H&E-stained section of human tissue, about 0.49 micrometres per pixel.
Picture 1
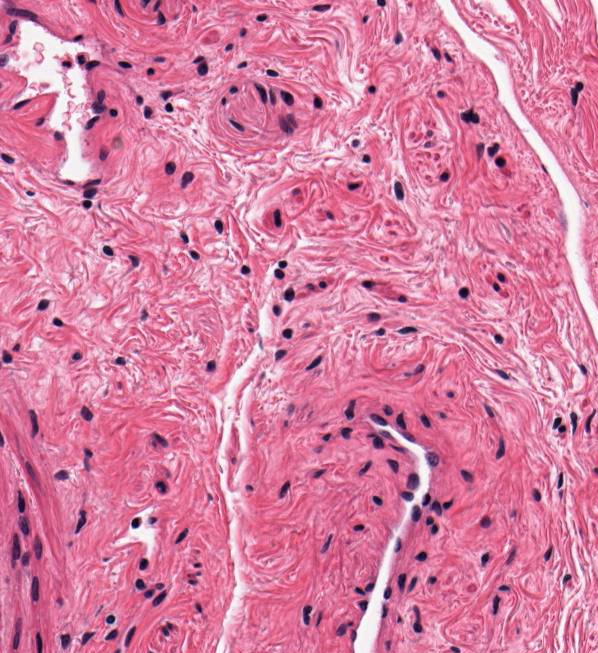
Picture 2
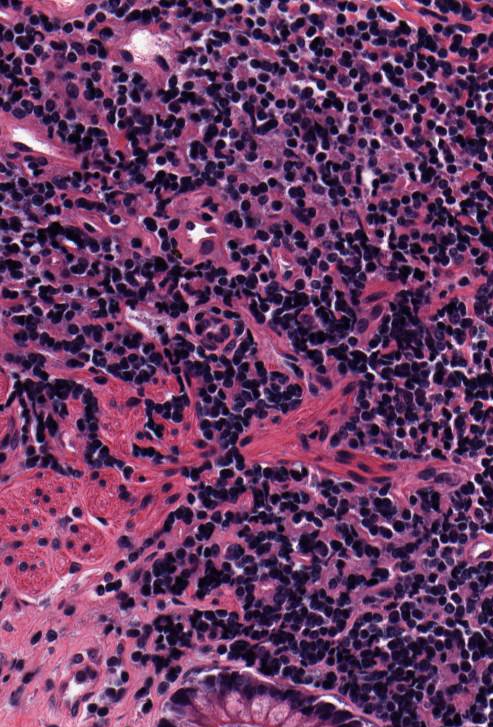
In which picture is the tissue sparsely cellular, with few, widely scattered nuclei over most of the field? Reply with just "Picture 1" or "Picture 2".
Picture 1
